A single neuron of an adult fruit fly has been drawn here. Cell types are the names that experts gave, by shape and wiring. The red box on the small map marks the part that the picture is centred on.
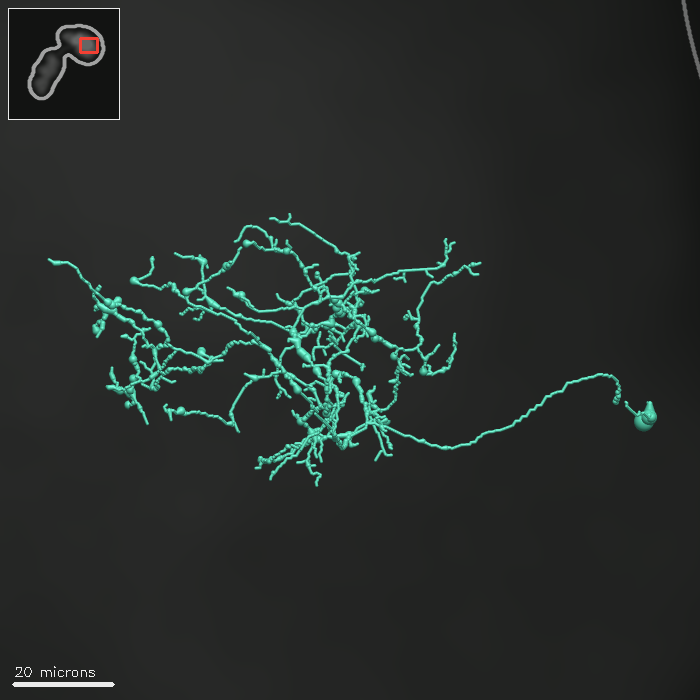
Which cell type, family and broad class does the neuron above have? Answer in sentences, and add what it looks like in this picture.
The cell type is AVLP051. The family is hemilineage VLPd1. This is a central-brain intrinsic neuron. By the scale bar it is about 120 microns wide in this view. The picture shows dozens of branch ends.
